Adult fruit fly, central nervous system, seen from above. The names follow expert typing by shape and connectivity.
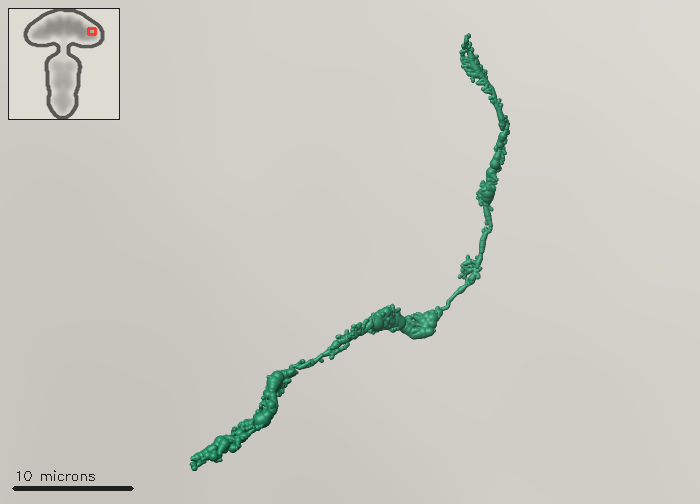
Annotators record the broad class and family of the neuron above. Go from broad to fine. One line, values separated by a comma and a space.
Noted: photoreceptor or other optic-lobe sensory neuron, class visual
